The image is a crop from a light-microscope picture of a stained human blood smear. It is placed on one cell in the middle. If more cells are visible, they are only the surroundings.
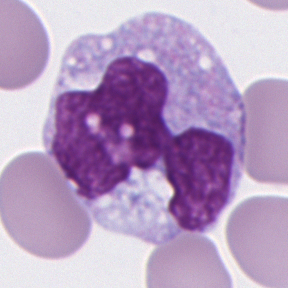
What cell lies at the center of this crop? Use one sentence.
At the crop's centre, the cell is a monocyte.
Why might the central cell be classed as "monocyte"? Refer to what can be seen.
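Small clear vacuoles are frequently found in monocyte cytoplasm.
In this monocyte, several small clear vacuoles lie in the cytoplasm, mostly in its upper part, which agrees with that. Fine, dust-like pinkish-violet granules are also scattered through the cytoplasm. The nucleus forms a larger left mass and a smaller right mass, joined near the middle. Over the left part of the nucleus lie two small round clear spots.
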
